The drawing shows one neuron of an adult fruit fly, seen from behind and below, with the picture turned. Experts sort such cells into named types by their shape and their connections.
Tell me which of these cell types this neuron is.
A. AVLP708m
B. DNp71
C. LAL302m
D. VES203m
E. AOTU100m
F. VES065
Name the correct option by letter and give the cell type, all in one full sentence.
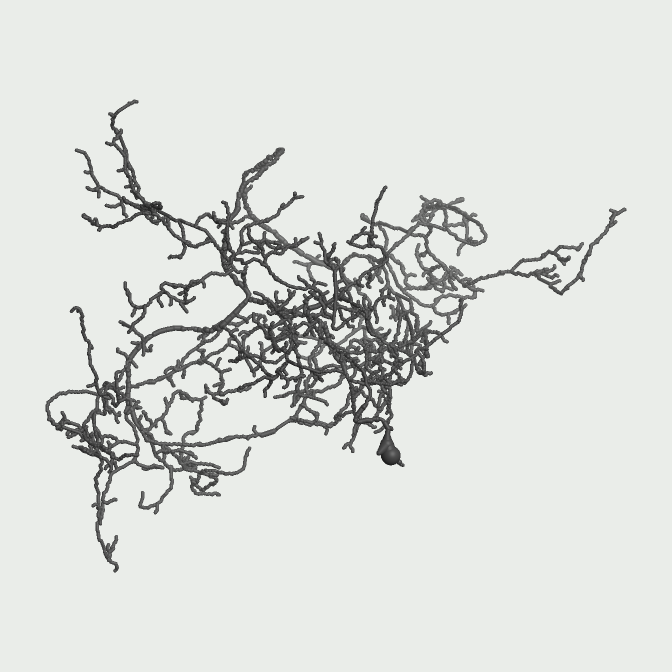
In terms of cell type, the neuron is AVLP708m, option A.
